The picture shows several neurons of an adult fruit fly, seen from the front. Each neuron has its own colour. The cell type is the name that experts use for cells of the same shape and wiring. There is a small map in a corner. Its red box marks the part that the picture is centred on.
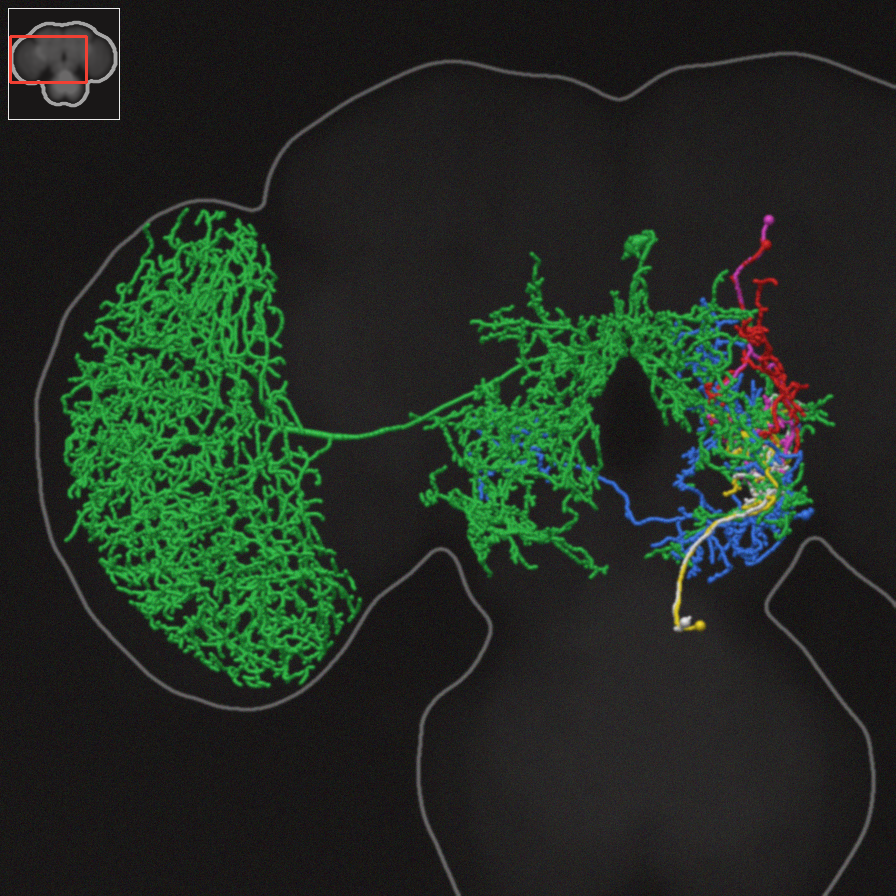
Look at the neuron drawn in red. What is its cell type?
PS193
